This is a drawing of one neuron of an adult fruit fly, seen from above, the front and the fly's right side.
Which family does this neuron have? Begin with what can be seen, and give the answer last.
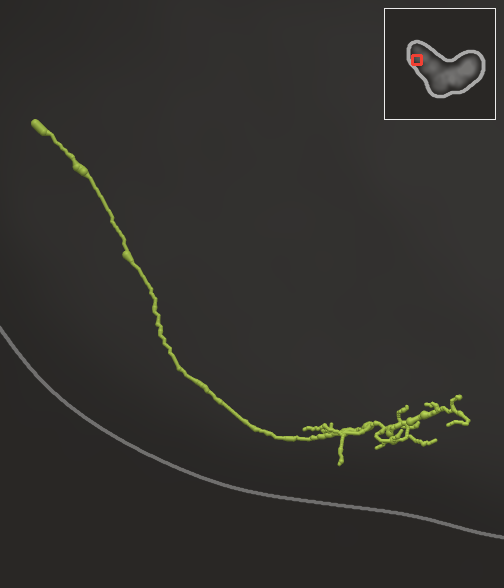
The drawing shows no cell body. As drawn here it is wider than it is tall. Its broad class is sensory neuron entering the nerve cord. The name of its family is class mechanosensory tactile.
